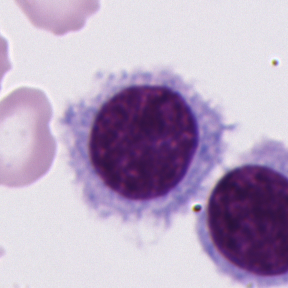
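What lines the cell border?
Fine, hair-like projections, all the way around; the outer edge is ragged and indistinct rather than smooth.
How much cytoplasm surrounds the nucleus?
A moderate rim on all sides, with no distinct granules.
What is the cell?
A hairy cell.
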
